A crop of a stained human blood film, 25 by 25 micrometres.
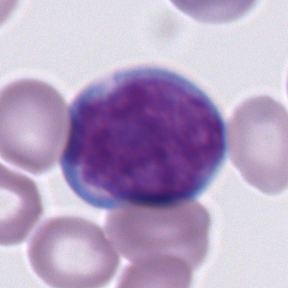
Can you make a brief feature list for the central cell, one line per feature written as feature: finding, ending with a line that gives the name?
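Cell size: about 14 micrometres across
Nucleus: single oval mass, no lobes
Nuclear area: about 80% of the cell
Chromatin: finely stippled purple, no coarse dark blocks
Cytoplasm: thin blue rim around the nucleus
Rim: widest on the left side
Name: myeloblast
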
